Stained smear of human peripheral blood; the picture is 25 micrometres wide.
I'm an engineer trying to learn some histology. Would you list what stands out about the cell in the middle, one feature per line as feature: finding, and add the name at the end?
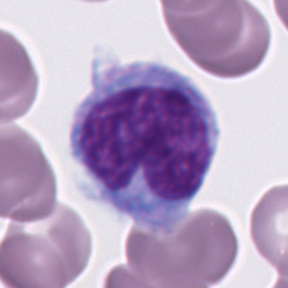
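Outline: irregular, and see the frayed wisp of cytoplasm at its upper left
Size: about 15 by 13 micrometres
Nucleus: folded into a kidney shape, its notch opening downward
Nuclear size: about 11 micrometres across, filling about 60% of the cell's area
Chromatin: fine and lacy, not coarsely clumped
Cytoplasm: broadest rim below the nucleus, filling the notch
Name: monocyte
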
